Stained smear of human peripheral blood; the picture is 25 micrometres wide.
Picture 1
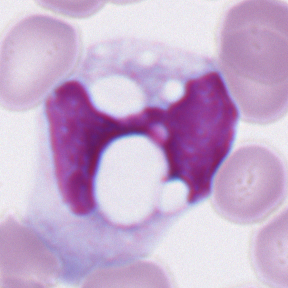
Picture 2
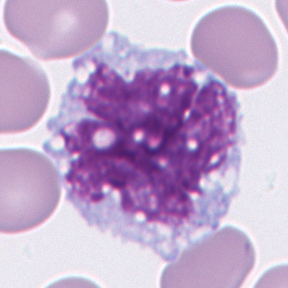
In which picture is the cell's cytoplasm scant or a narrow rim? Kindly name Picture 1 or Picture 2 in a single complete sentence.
Picture 2 shows a cell whose nucleus fills most of it.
